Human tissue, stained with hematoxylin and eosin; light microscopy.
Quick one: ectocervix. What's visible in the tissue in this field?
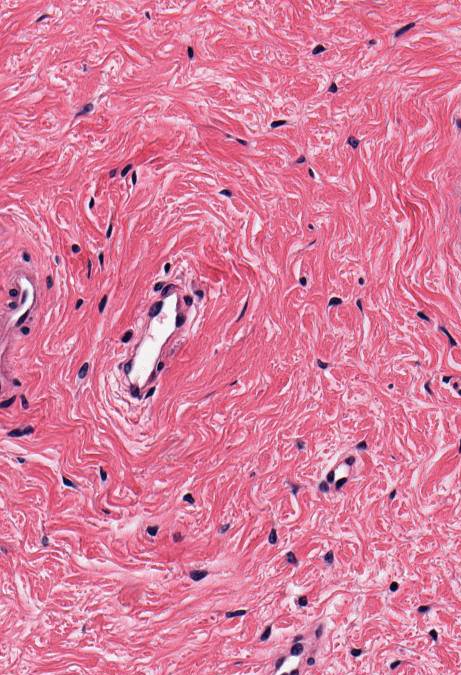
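So this whole field is dense pink collagenous tissue, and you won't find epithelium anywhere. Notice the bundles are wavy, swirling and interlacing in different directions. Around that small vessel left of centre they wrap in concentric layers. Cells are sparse: just small, dark, elongated nuclei scattered singly between the bundles.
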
